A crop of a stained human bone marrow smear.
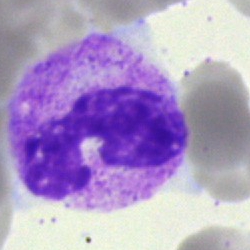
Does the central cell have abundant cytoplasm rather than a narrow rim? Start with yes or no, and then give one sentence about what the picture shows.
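Yes. The cytoplasm is abundant and pinkish-lilac.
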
